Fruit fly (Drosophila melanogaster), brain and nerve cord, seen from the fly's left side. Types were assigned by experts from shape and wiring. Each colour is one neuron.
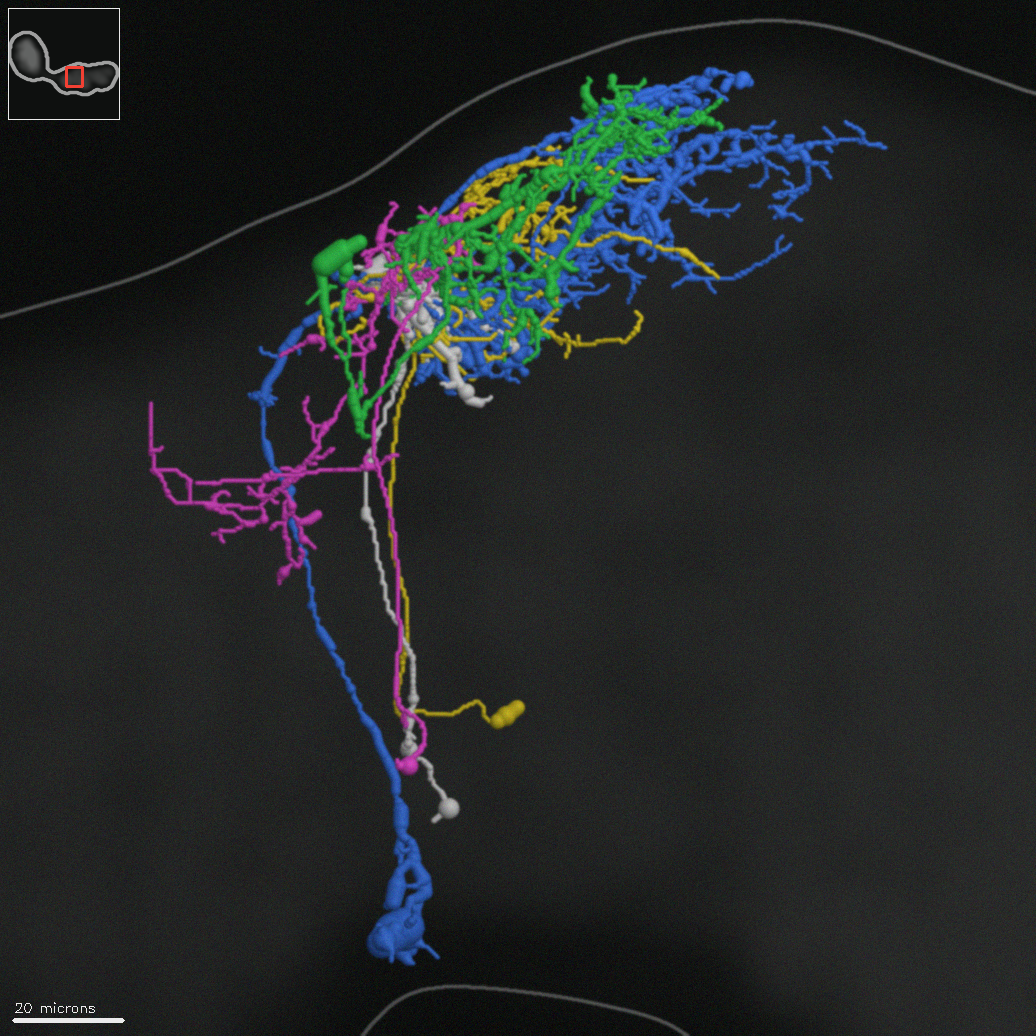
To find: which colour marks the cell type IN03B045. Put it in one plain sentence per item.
The colour is white.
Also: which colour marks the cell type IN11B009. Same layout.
The colour is green.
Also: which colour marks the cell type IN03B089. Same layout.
The colour is yellow.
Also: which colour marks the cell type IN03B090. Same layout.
The colour is magenta.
